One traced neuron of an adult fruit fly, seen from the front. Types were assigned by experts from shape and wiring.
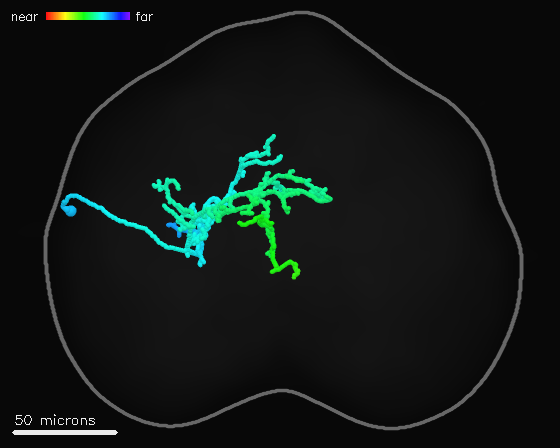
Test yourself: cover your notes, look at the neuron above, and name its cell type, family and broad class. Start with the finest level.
IN09A055; hemilineage 09A; nerve-cord intrinsic neuron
